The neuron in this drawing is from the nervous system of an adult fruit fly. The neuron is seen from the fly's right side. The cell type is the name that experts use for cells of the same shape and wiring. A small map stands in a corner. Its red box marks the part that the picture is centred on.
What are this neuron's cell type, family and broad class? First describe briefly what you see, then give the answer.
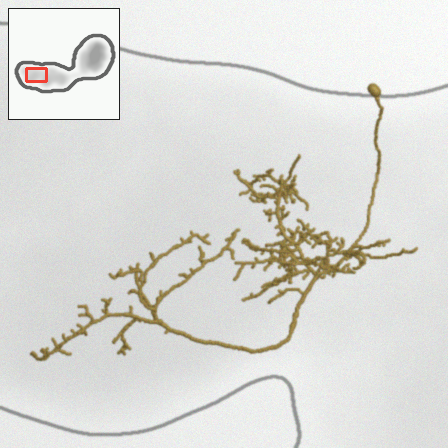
The cell body can be seen at the upper right of the picture. The picture shows dozens of branch ends. The cell type is IN01A038. The family is hemilineage 01A. It is a nerve-cord intrinsic neuron.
